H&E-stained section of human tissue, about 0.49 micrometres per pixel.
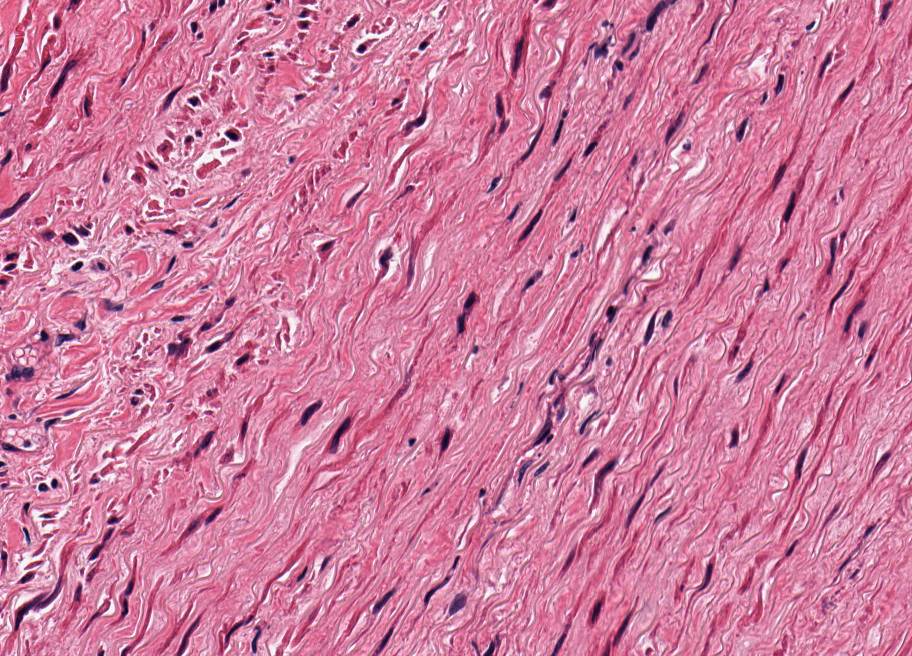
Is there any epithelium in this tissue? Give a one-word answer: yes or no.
No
